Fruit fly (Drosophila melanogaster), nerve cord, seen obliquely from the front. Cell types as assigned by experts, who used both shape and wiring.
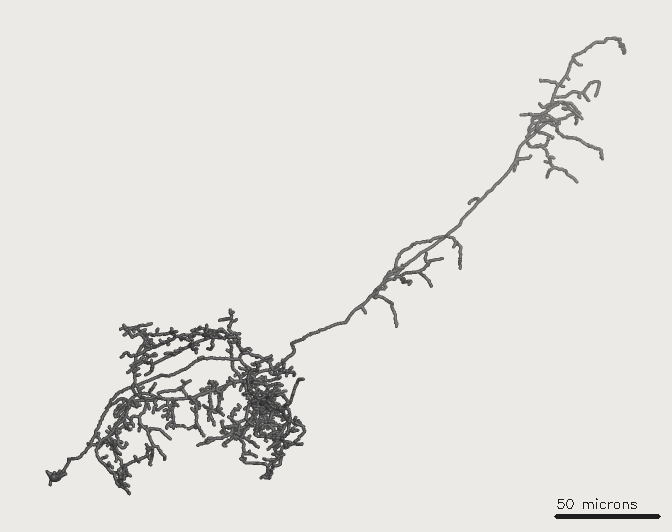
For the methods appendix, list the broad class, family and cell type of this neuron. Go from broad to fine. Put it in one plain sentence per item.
A nerve-cord intrinsic neuron of hemilineage 07B, type IN07B014.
